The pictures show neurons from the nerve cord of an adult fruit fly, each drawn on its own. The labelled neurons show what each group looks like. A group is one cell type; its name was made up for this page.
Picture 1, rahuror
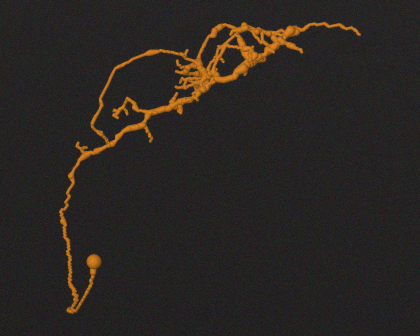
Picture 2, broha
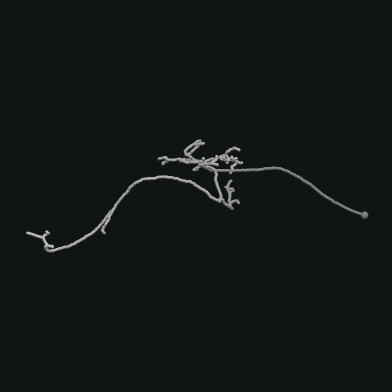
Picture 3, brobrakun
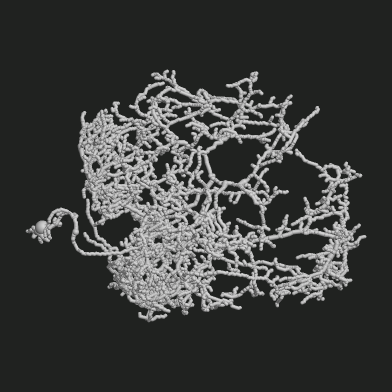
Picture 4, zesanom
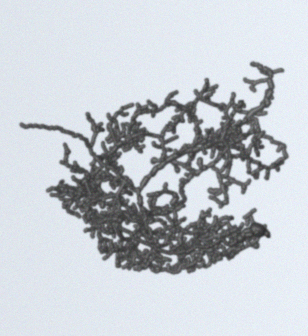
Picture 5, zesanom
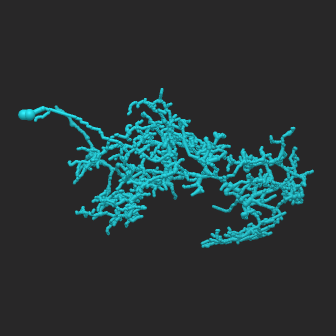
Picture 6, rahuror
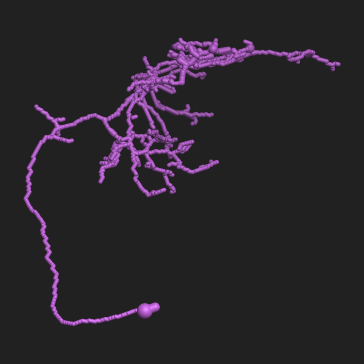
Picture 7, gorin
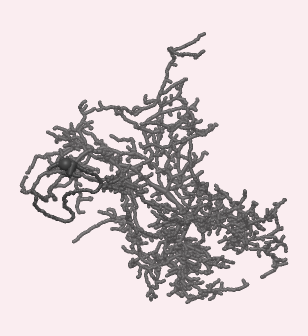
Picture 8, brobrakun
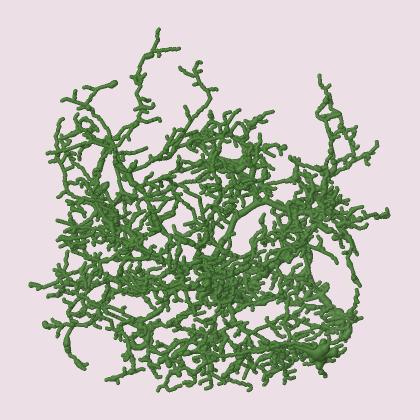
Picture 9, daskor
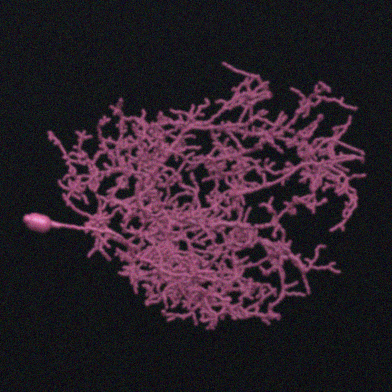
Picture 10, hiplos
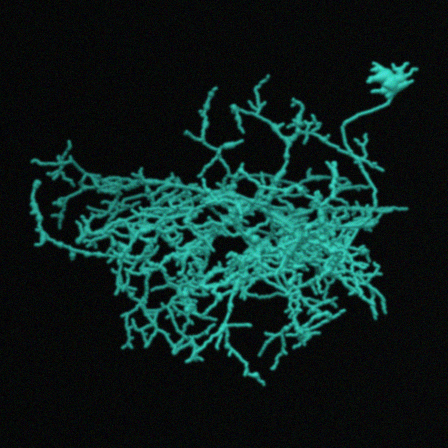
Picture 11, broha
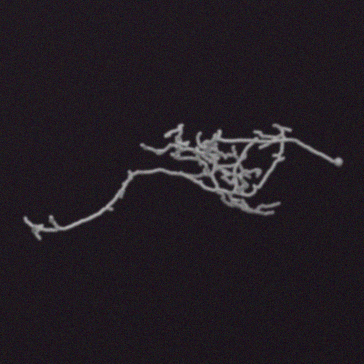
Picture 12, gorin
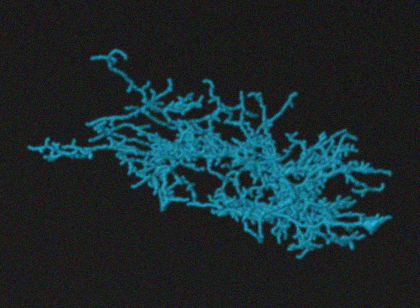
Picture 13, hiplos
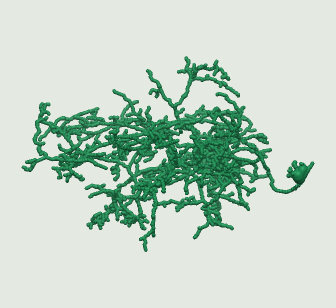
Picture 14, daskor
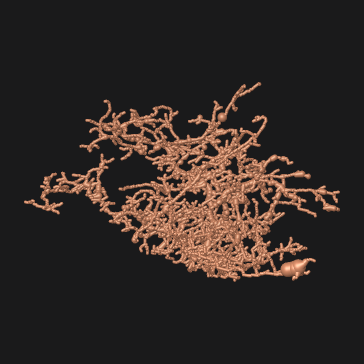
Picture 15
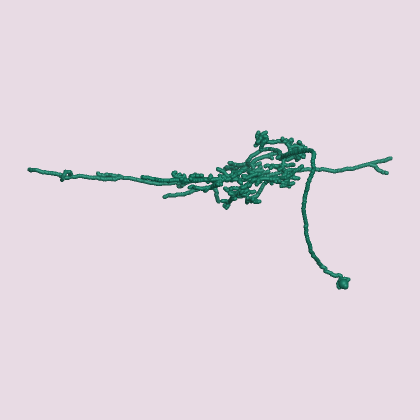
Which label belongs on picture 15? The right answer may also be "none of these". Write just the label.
none of these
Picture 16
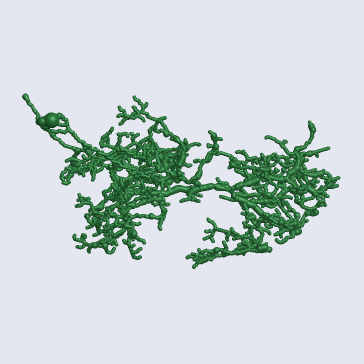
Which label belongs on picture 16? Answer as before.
zesanom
